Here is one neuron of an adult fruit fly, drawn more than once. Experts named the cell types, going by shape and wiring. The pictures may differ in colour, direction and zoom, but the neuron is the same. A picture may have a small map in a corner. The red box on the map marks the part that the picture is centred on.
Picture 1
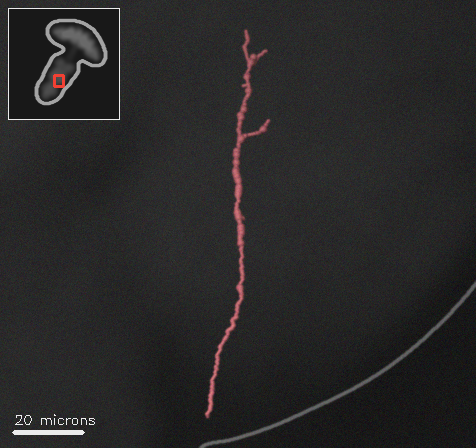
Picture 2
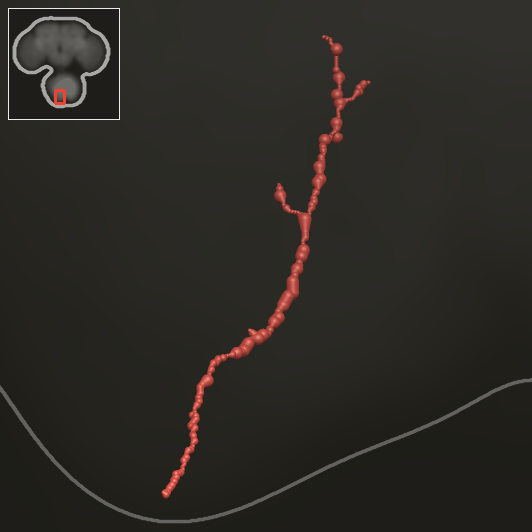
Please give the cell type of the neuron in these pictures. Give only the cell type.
SNpp43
